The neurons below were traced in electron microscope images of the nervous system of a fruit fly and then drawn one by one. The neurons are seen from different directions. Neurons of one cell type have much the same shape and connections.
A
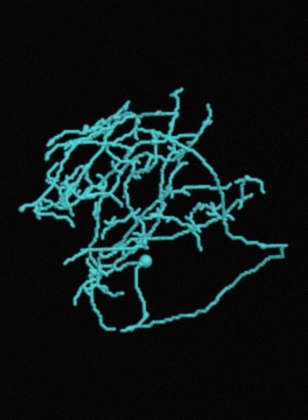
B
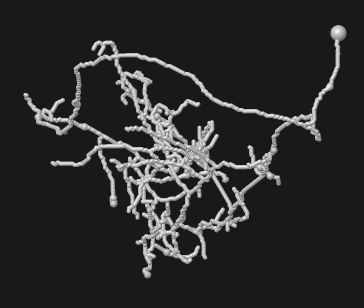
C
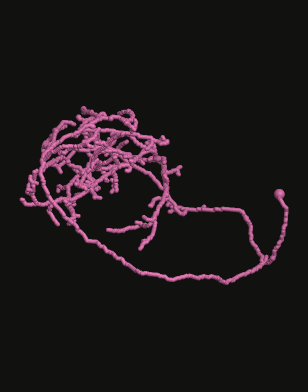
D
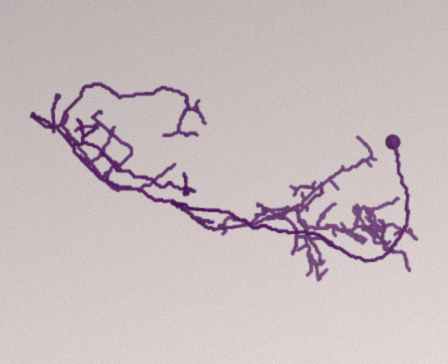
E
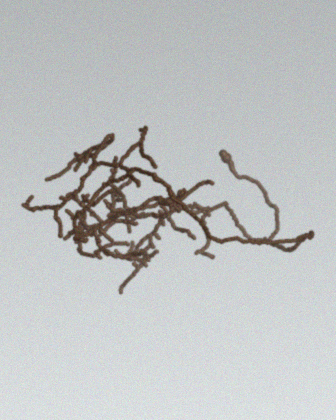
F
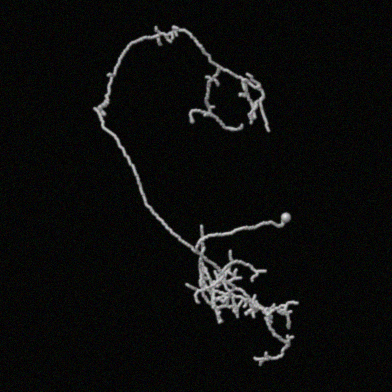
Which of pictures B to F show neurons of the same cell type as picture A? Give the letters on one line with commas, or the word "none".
B, C, E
